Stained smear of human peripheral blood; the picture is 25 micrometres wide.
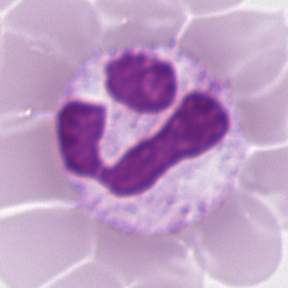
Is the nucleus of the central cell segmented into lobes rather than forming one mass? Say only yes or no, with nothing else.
Yes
